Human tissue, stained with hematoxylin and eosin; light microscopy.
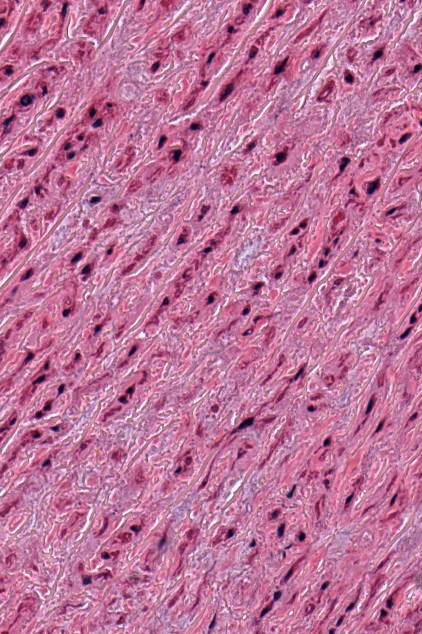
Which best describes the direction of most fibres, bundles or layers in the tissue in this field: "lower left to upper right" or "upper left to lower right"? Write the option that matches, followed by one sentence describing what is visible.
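Lower left to upper right. The whole field is filled by parallel fibres and cells running diagonally from lower left to upper right.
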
